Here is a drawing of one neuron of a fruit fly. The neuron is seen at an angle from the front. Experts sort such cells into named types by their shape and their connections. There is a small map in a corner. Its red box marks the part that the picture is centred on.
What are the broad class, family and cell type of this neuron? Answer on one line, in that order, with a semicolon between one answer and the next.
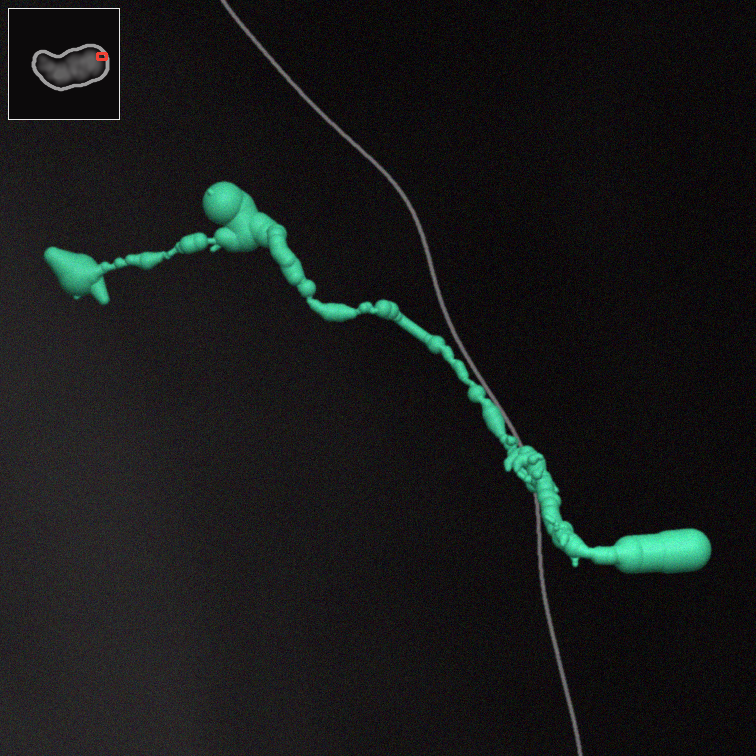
optic-lobe intrinsic neuron; L; L1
